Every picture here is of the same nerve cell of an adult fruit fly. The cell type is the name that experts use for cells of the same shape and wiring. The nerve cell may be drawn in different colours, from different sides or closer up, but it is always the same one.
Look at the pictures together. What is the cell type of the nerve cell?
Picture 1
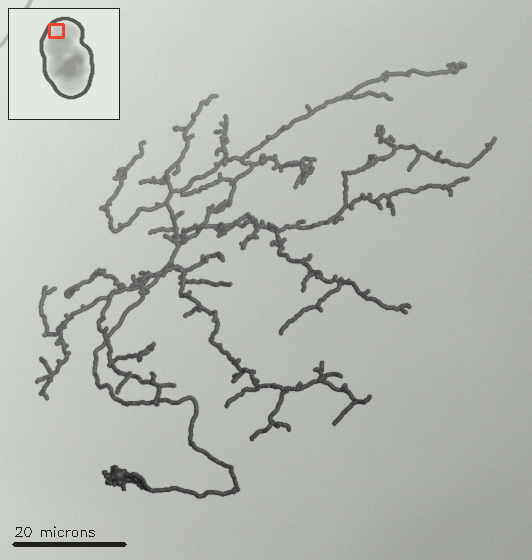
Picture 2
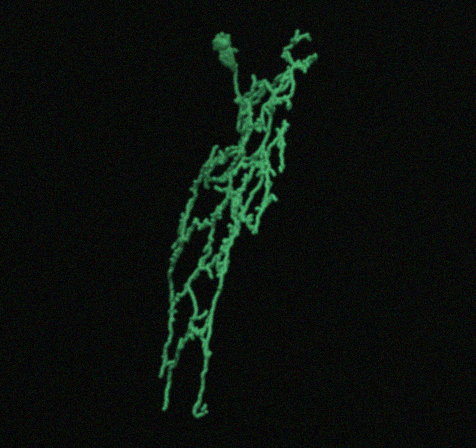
Cm12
